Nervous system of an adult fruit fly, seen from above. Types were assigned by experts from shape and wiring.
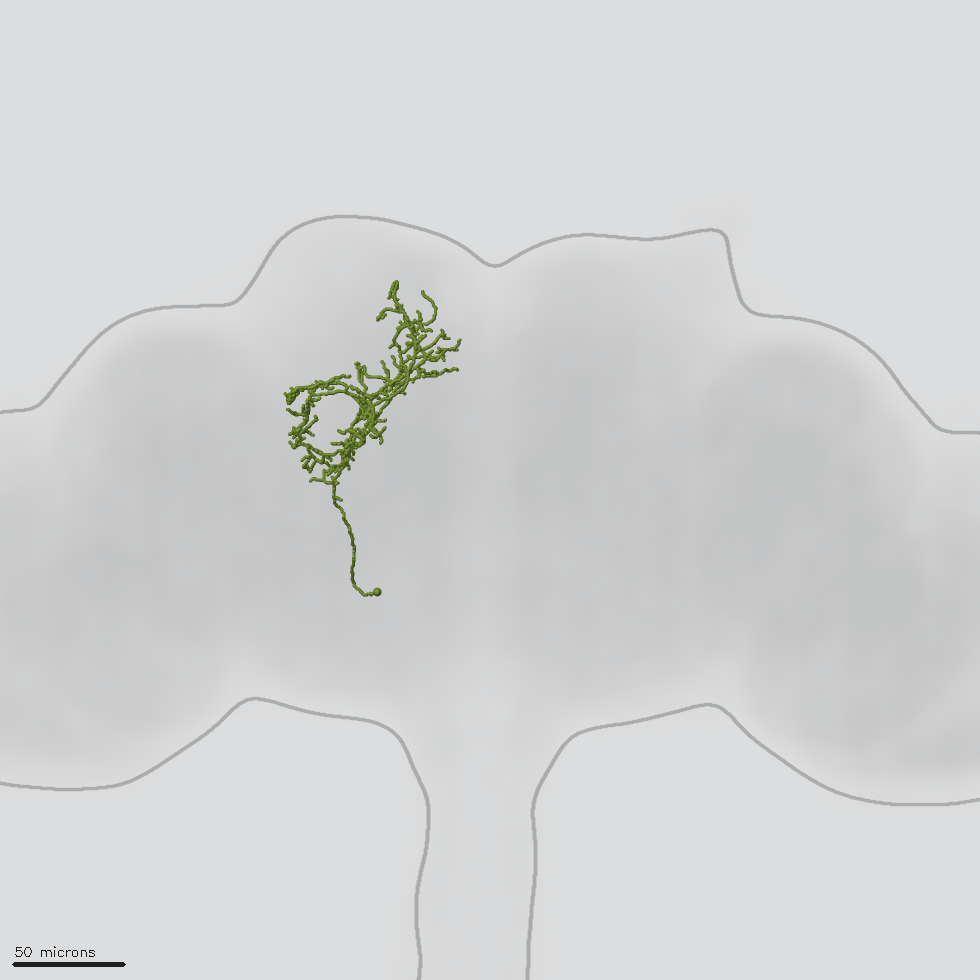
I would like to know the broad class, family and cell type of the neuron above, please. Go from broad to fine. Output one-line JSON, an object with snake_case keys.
{"broad_class": "central-brain intrinsic neuron", "family": "hemilineage DM6_dorso_lateral", "cell_type": "SIP070"}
